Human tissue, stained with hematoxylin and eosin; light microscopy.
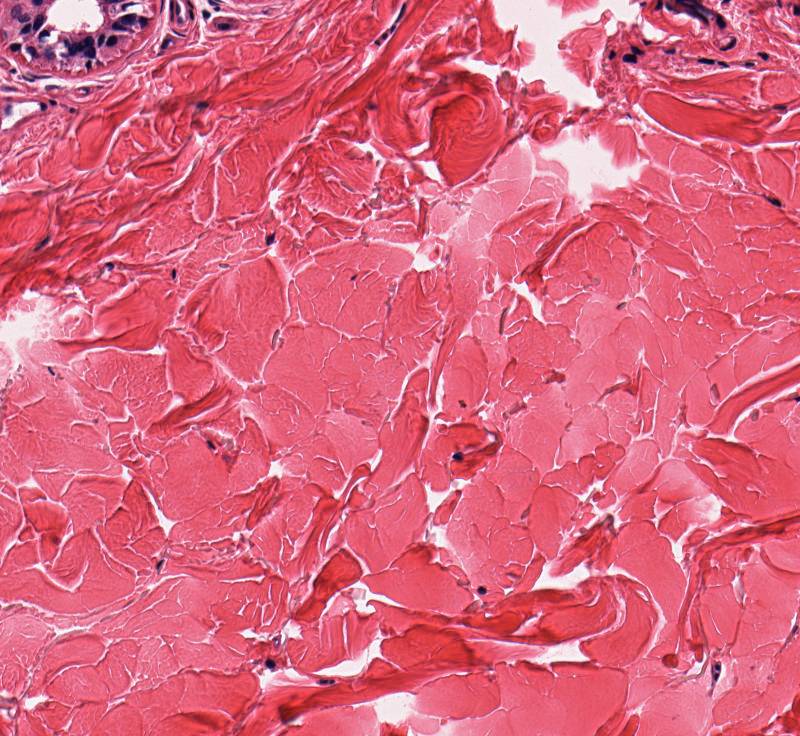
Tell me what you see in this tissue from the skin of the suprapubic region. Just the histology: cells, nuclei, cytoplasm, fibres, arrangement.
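In the centre, many bundles are cut across, showing angular polygonal profiles. Staining varies, some deep red, others pale pink. Between the collagen bundles, small dark spindle-shaped nuclei lie sparsely scattered. And in the top left corner, a small group of cells with dark purple nuclei.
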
